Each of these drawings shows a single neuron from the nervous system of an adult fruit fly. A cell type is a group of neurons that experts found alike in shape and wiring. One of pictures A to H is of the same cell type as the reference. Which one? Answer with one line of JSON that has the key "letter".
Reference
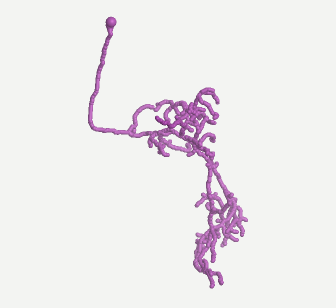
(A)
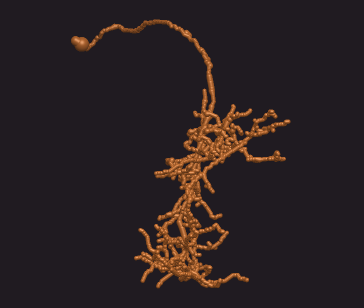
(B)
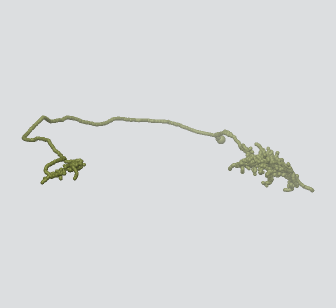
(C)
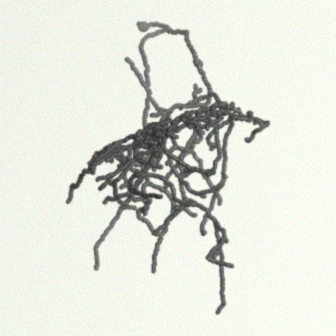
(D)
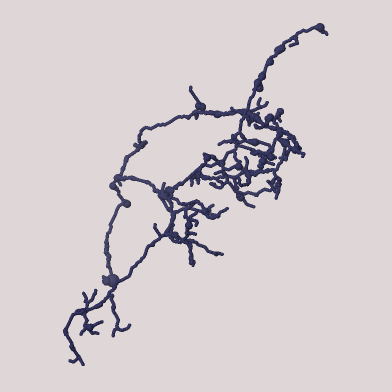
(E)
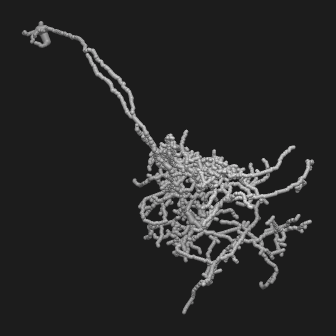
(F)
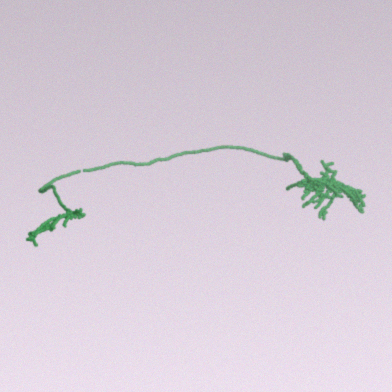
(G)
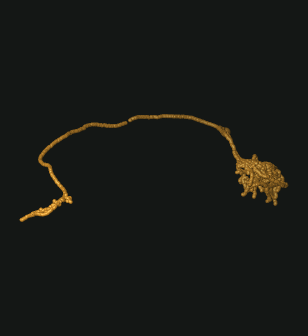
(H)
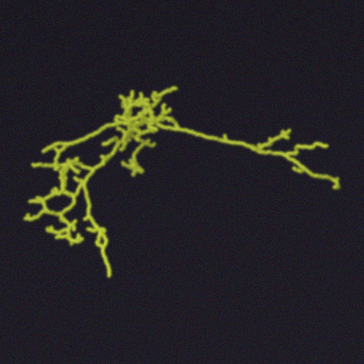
{"letter": "H"}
